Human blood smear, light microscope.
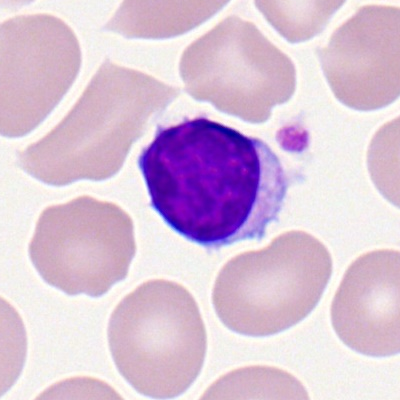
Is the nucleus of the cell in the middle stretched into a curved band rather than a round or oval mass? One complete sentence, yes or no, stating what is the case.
No, there is a compact round or oval nucleus rather than a bent band.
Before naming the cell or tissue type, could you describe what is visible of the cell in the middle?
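Chromatin in this cell is dark purple and coarsely clumped. The cytoplasm is scant, forming a narrow pale greyish-blue crescent mostly on the right side. On that right side its edge is ragged with fine small projections. The cell shown is a lymphocyte.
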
